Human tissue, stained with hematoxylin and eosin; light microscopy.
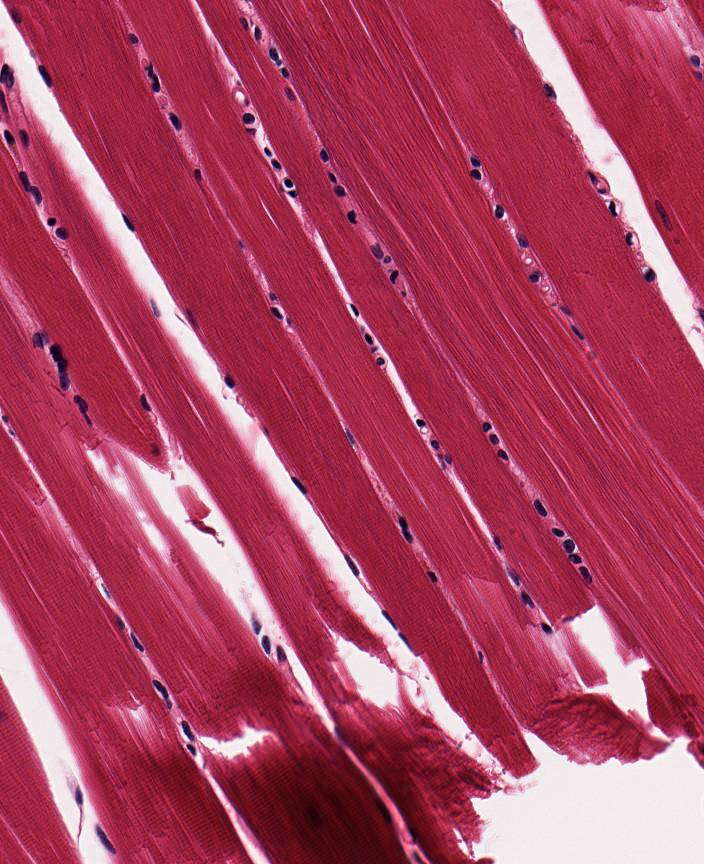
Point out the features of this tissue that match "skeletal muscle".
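Here the fibres of this skeletal muscle run side by side without branching.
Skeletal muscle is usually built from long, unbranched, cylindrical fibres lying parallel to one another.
The nuclei sit at the edges of the fibres, not in their centres.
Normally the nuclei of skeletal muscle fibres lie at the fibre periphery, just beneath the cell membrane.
Both of these features go with the name. The nuclei are small, dark blue-purple and oval, and the fibre cytoplasm stains a deep pink-red throughout.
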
